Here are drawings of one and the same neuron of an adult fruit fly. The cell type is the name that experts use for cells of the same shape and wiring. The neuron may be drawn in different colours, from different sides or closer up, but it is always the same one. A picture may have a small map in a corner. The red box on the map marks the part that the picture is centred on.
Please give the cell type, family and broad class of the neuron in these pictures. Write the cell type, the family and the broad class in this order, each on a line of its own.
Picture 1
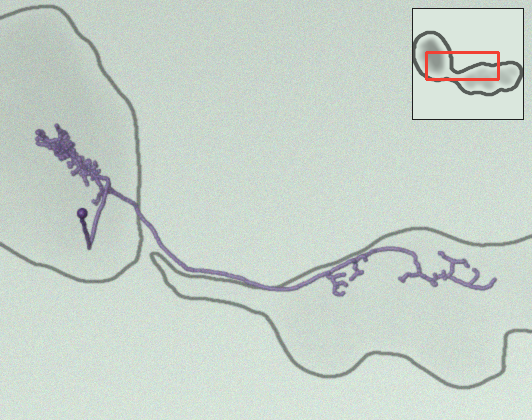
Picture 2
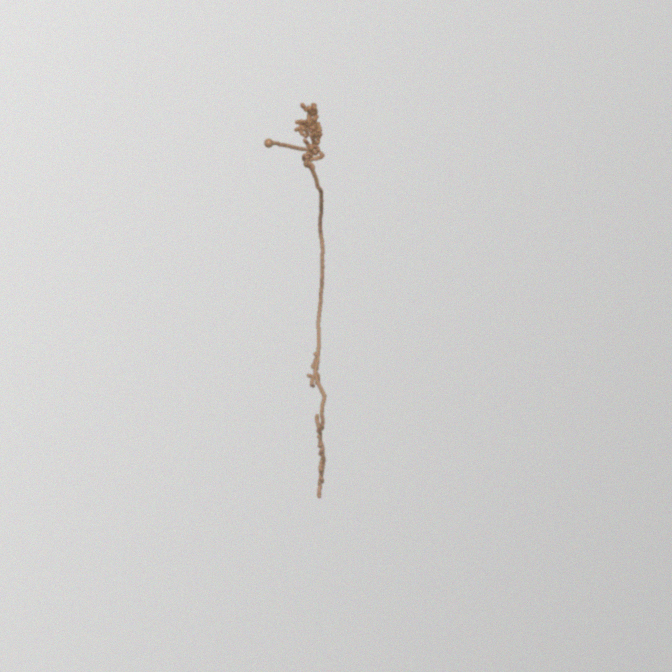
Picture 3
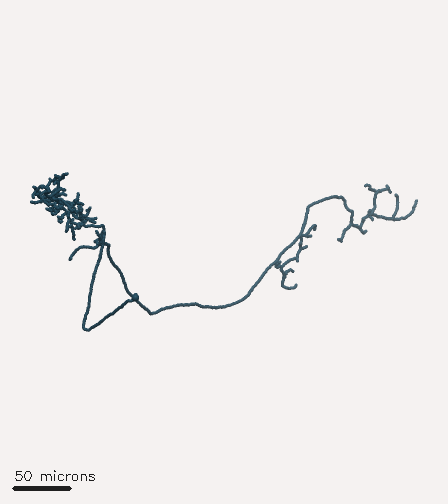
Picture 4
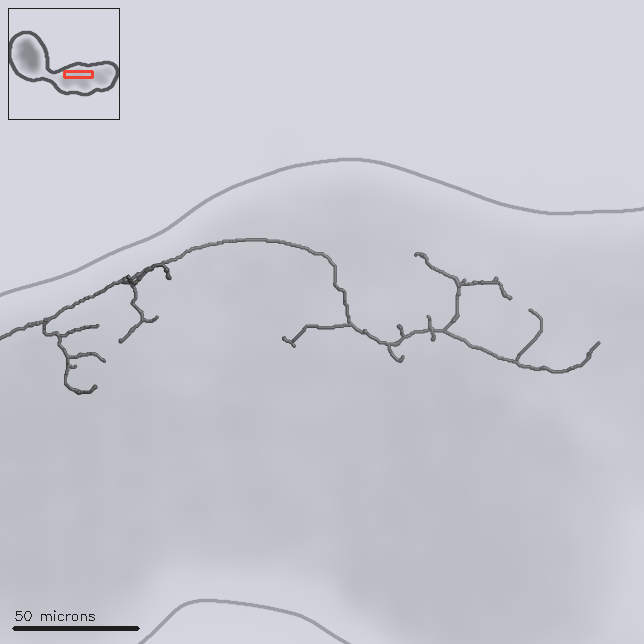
DNg01_a
hemilineage LB12
descending neuron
